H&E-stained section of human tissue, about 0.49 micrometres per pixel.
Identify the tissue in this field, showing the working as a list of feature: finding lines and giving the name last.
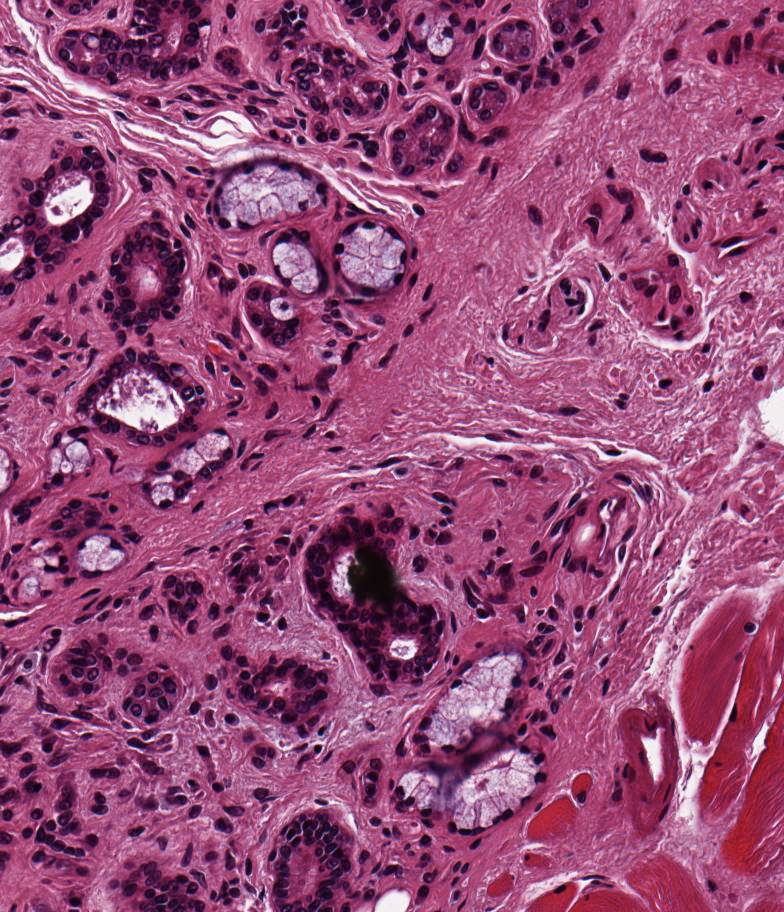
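Mucous acini: upper left-centre and lower centre; pale grey-blue, finely bubbly cytoplasm, typical of mucous cells
Nuclei: flattened, pressed to cell bases in pale mucous acini
Stroma: upper right; dense pink collagen, scattered dark spindle-shaped nuclei
Fat: none in field
Name: minor salivary gland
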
